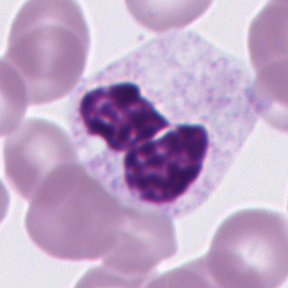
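Segmented neutrophil: the nucleated cell at the centre of a stained peripheral blood smear. Its nucleus is divided into two lobes set diagonally, one at upper left and one at lower right. The chromatin is dark purple and coarsely clumped. The cell outline is irregular and somewhat angular rather than round.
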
